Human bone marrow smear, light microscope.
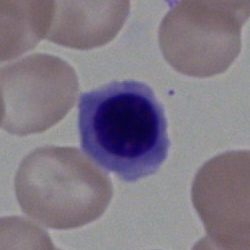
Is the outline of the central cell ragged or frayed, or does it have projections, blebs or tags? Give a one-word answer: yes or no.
Yes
